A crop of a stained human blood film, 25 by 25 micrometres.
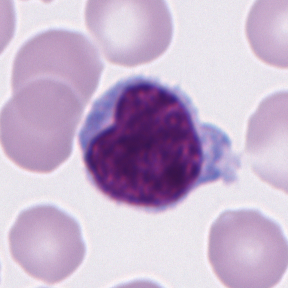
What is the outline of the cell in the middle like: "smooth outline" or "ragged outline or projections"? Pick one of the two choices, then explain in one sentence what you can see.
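Ragged outline or projections. The cell's margin on the right is ragged with fine frayed projections.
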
